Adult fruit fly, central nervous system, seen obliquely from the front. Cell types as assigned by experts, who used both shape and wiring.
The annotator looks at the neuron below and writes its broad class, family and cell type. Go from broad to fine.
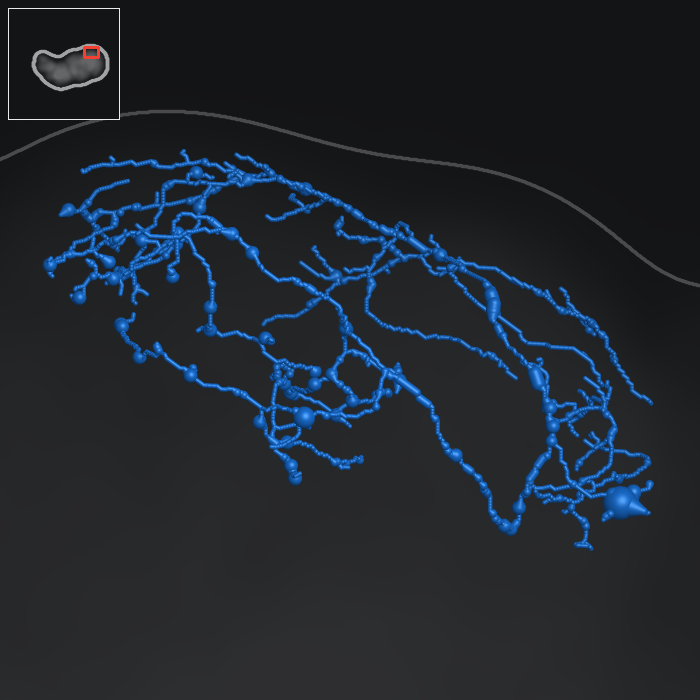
central-brain intrinsic neuron; hemilineage SLPad1_anterior; SLP164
